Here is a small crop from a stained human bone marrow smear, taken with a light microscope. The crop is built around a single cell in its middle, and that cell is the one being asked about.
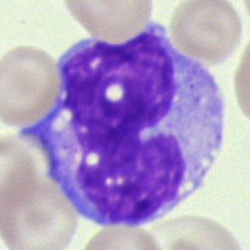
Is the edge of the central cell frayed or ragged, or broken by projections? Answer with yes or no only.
Yes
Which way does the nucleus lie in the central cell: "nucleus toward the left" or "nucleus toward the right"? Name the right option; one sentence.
It is toward the left that the nucleus of this cell lies.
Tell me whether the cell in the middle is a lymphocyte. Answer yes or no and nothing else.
no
